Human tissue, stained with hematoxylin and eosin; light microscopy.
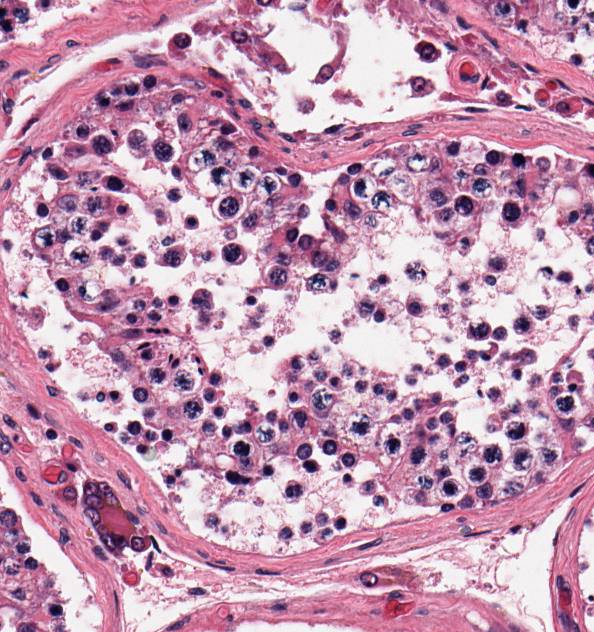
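Testis. A single large rounded tubule fills most of the field, with only edges of neighbouring tubules at the corners. Many large round cells with coarse, clumped, thread-like dark chromatin are scattered throughout the tubule, lying loosely and separated by pale empty spaces rather than forming a compact layer. Smaller round cells with dense, dark, uniform nuclei are interspersed.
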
